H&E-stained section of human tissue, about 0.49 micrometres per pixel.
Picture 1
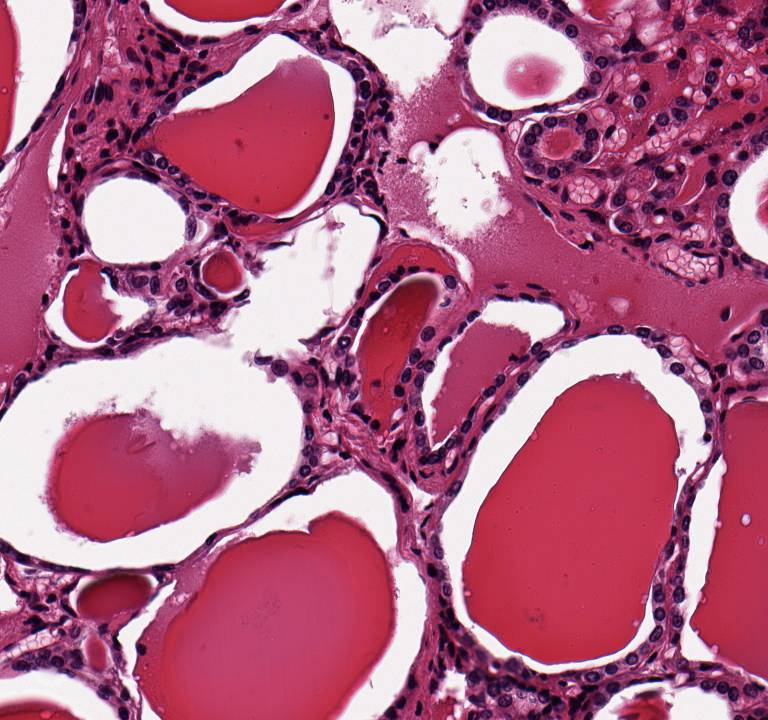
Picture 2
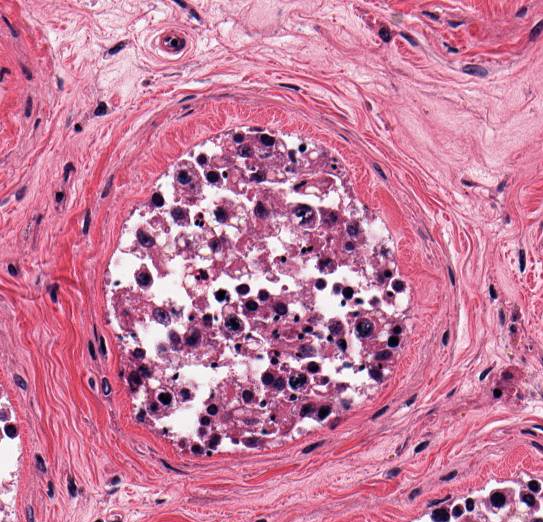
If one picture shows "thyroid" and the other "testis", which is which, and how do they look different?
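Picture 1 is thyroid; picture 2 is testis. In the first, I see closely packed round to oval follicles of widely varying size filling the field, each lined by one layer of flattened to low cuboidal cells whose small, dark nuclei are evenly spaced and don't overlap. In the second, there's a single large round structure filled with cells at the centre, ringed by concentric layers of pink fibres with elongated nuclei, and small, round, densely dark nuclei are scattered among its larger central cells.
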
